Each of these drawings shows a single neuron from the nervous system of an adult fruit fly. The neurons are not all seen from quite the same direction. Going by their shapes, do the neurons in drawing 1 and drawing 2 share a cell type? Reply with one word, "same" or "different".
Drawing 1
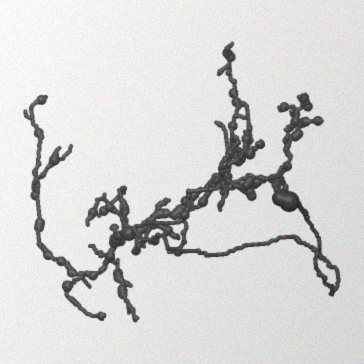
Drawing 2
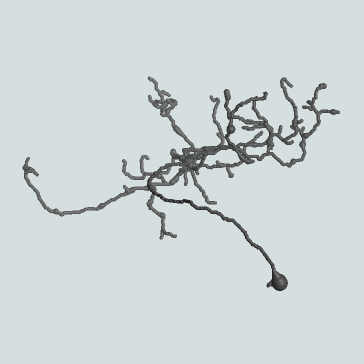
same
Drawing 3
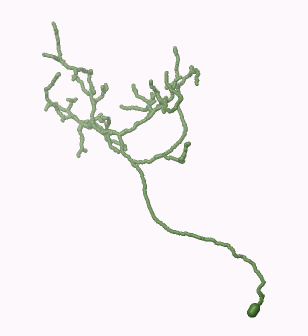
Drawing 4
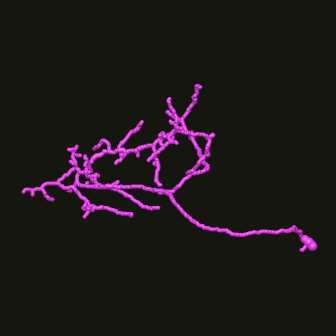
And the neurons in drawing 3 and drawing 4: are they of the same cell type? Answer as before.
same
